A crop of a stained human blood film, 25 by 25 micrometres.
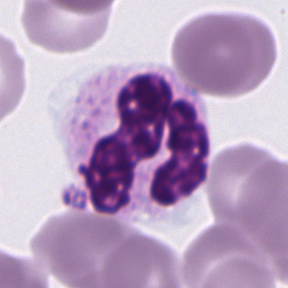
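Segmented neutrophil, centre of a stained peripheral blood smear. Its nucleus is divided into two main masses lying side by side, with dark purple, coarsely clumped chromatin. Fine violet granules lie scattered through the cytoplasm, and the cell outline is roughly round.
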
